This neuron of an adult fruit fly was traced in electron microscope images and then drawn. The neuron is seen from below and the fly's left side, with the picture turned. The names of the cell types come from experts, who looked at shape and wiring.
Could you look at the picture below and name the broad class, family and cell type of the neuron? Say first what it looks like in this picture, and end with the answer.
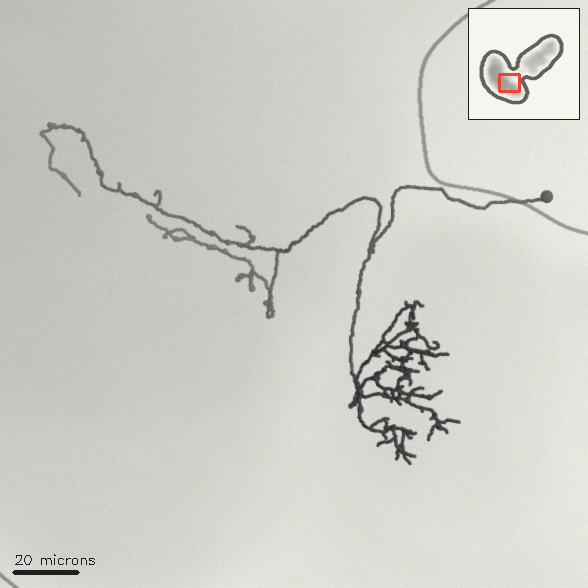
It is in the brain and does not reach the nerve cord. By the scale bar it is about 160 microns wide in this view. The picture shows dozens of branch ends. Its broad class is visual projection neuron. Its family is hemilineage VLPp&l1_lateral. Its cell type is LoVP11.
